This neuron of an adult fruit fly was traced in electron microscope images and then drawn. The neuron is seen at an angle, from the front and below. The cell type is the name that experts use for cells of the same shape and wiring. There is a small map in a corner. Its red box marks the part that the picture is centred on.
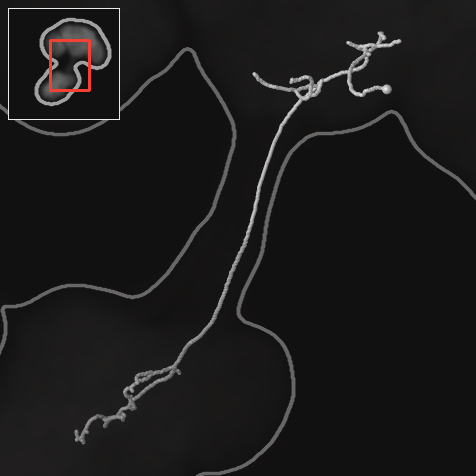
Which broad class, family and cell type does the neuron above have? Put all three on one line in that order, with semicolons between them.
descending neuron; hemilineage MX3; DNg106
